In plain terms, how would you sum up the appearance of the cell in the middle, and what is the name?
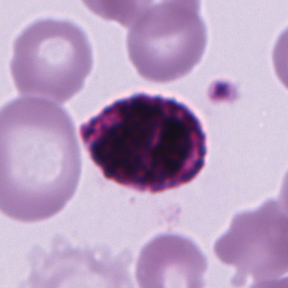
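Granules so dense that the nuclear outline cannot be traced. Some near the rim magenta-tinted. No clear band of pale, granule-free cytoplasm around the cell. No vacuoles. Basophil.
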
